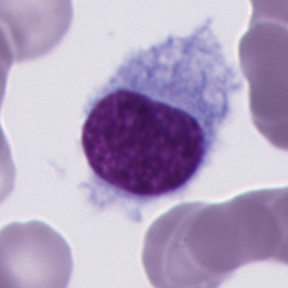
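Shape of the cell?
Irregular and ragged, with fine hair-like projections fringing the edge of the cytoplasm.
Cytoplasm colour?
Pale blue.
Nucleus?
Oval, unlobed.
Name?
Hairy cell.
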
